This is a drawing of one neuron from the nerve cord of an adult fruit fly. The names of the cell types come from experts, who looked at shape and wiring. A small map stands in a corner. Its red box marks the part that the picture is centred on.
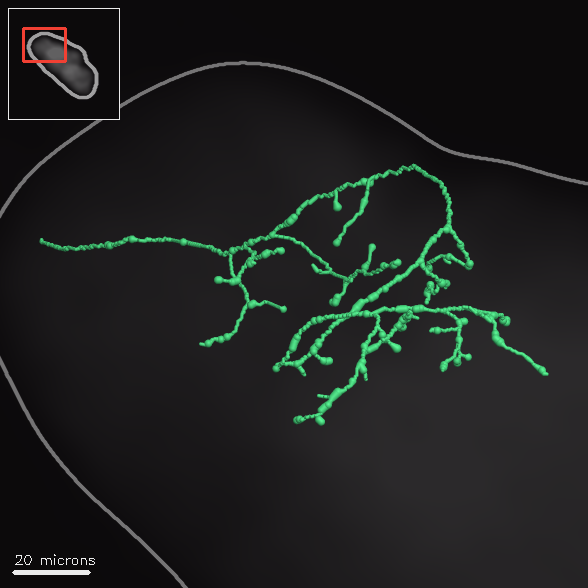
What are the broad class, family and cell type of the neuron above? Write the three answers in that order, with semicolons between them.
descending neuron; hemilineage MD3; DNg59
